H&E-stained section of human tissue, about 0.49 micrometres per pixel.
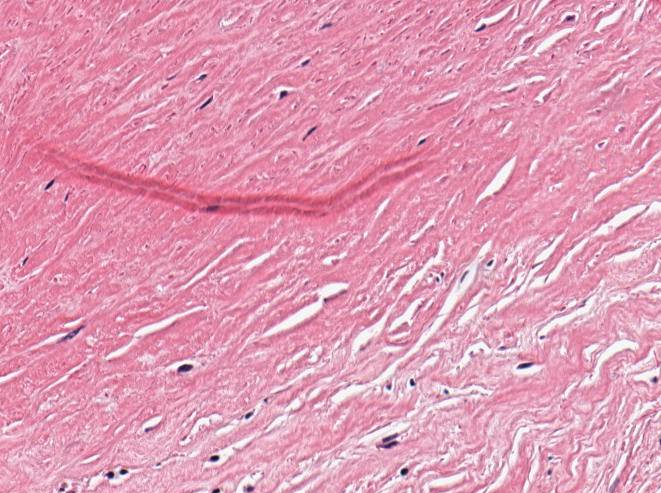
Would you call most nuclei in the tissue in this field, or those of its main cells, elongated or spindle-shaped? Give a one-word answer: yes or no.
Yes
